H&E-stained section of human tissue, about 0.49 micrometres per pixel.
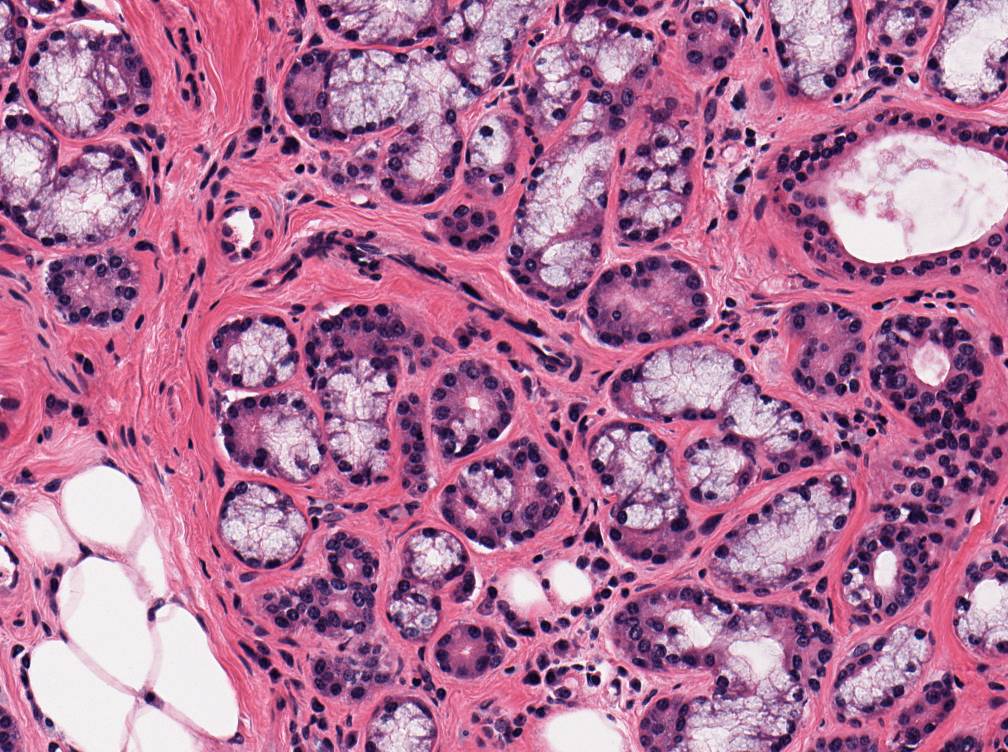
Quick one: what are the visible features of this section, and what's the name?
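Closely packed, rounded glandular acini fill most of the field, grouped into lobules separated by bands of connective tissue. Many acini consist of cells with pale, foamy, finely vacuolated cytoplasm; in these, small dark nuclei are pressed to the cell bases at the acinar rim. At the lower left is a small cluster of adipocytes with thin walls and empty white interiors. Identification: minor salivary gland.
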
